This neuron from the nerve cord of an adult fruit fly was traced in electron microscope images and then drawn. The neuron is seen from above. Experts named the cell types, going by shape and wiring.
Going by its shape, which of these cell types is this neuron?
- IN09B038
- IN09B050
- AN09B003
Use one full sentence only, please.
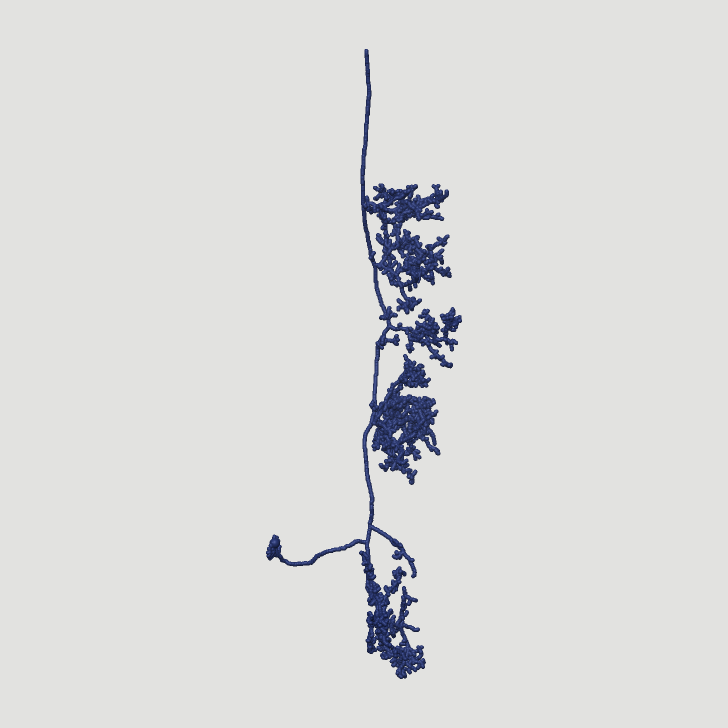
Classified by cell type, this neuron is AN09B003.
